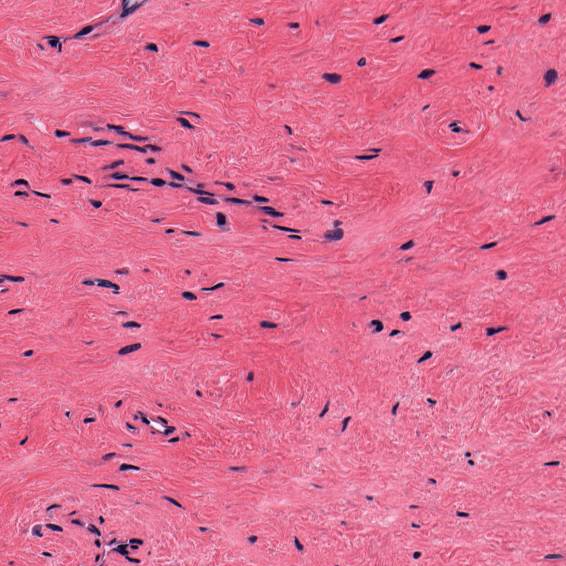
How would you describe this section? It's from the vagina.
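Dense pink collagenous stroma occupies the entire field, and no epithelium is present. Cells are sparse and widely spaced within the collagen. Their nuclei are small, dark and elongated, of spindle shape. Spindle nuclei are more crowded along a band that runs obliquely across the upper left of the field.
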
